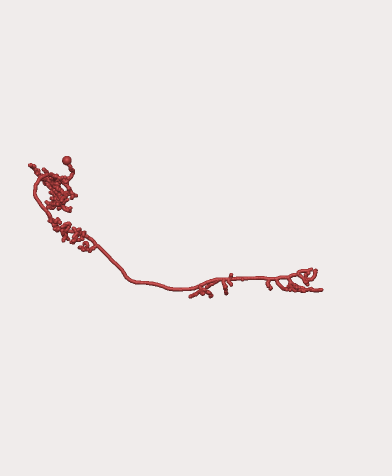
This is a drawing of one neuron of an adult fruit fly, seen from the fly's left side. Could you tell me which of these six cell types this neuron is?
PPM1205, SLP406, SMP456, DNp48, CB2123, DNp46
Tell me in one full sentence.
The neuron is a member of cell type DNp46.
